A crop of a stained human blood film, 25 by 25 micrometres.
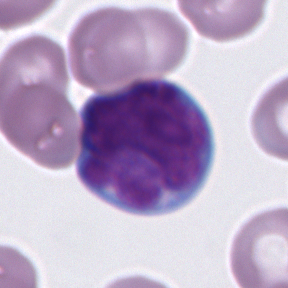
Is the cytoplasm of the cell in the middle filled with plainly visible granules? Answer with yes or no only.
No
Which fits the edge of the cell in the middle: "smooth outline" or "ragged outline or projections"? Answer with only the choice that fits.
Smooth outline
